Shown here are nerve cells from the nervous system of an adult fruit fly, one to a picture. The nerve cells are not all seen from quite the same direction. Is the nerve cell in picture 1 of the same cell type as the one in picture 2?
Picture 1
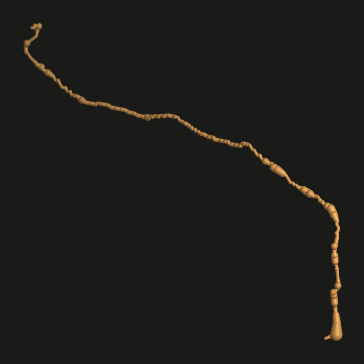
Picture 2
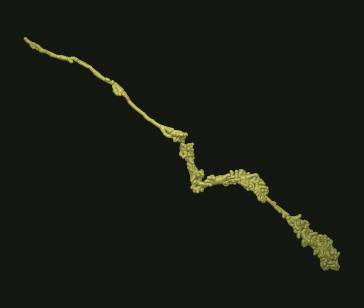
no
